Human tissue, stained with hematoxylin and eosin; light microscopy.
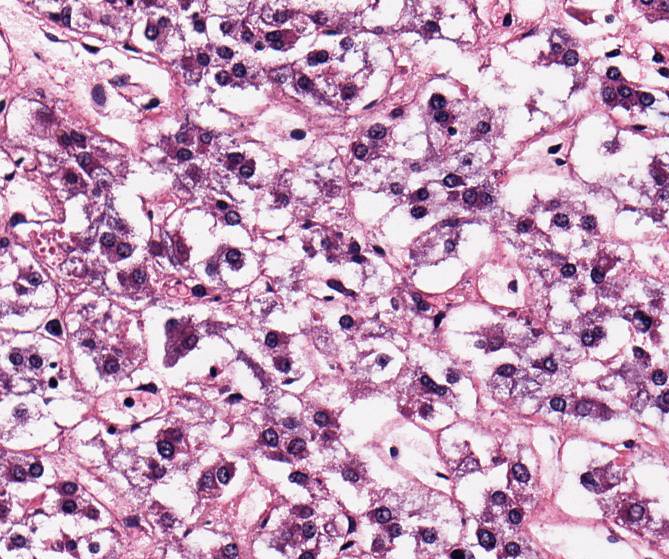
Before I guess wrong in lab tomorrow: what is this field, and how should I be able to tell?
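What you see is the zona fasciculata of the adrenal gland. Notice how many cells have pale cytoplasm, clear or finely vacuolated.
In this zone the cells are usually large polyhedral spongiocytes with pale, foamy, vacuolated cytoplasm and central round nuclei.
The polygonal cells lie in solid sheets and small nests with no glandular arrangement, parted by a fine network of thin pink septa rather than broad fibrous bands. Here and there, other cells have granular purple-pink cytoplasm.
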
